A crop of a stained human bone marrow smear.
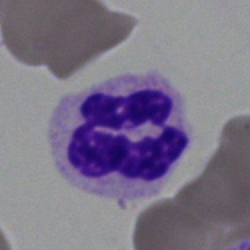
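Segmented neutrophil in the middle of this marrow smear: see the roughly round outline and the dark purple, coarsely clumped chromatin. A moderate rim of pale lilac cytoplasm surrounds the nucleus.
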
